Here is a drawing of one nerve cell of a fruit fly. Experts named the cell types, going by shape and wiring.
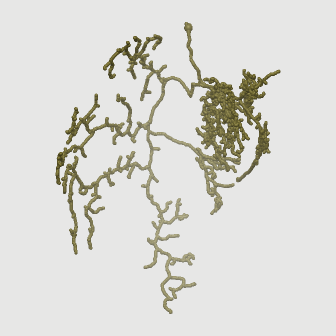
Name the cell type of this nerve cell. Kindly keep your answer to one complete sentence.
This nerve cell is a cell of type aMe30.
